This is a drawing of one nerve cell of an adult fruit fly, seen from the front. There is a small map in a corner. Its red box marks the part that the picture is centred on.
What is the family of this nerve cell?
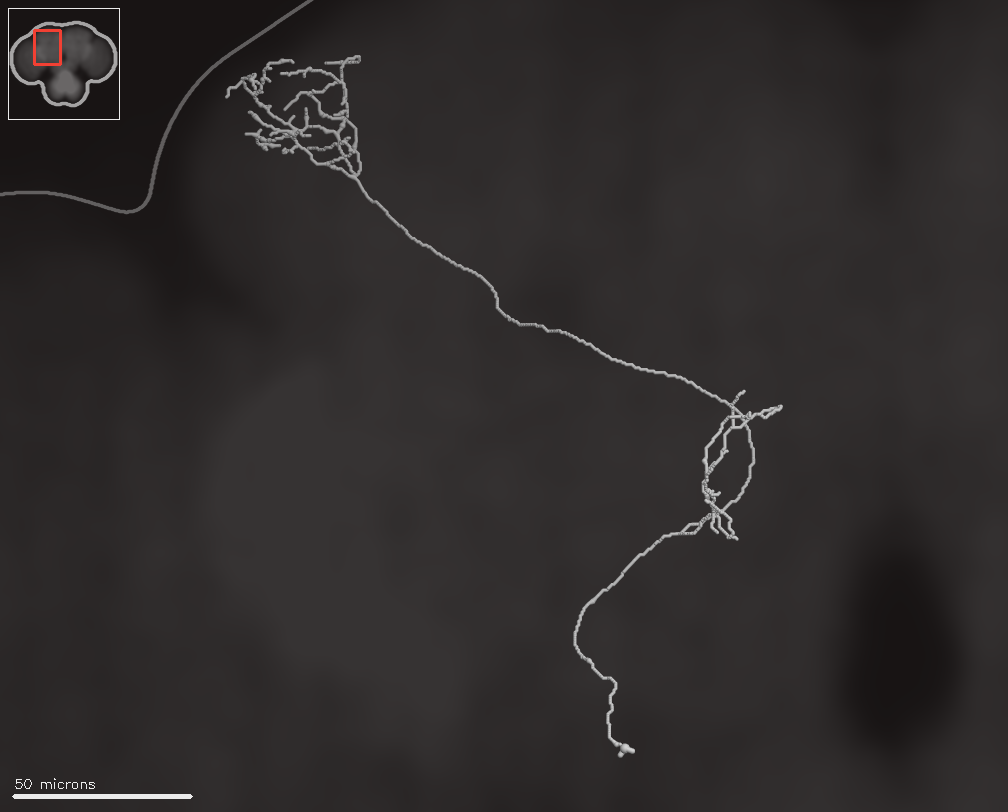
hemilineage ALv1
